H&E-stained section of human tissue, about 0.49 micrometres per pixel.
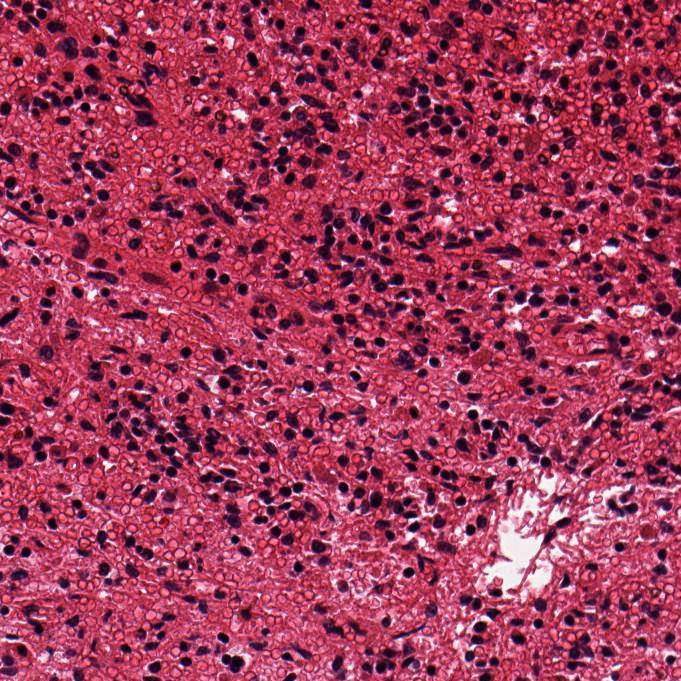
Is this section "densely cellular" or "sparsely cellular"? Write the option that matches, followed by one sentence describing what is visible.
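Densely cellular. The field is a diffuse, densely cellular sheet without glands or other organised units.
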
